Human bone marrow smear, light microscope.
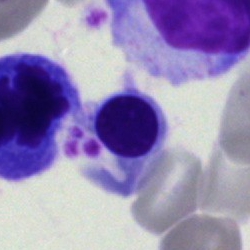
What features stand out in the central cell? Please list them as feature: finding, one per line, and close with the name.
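Nucleus: fills most of the cell
Chromatin: dense, even dark purple
Nucleolus: none visible
Cytoplasm: thin pale blue rim
Name: erythroblast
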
